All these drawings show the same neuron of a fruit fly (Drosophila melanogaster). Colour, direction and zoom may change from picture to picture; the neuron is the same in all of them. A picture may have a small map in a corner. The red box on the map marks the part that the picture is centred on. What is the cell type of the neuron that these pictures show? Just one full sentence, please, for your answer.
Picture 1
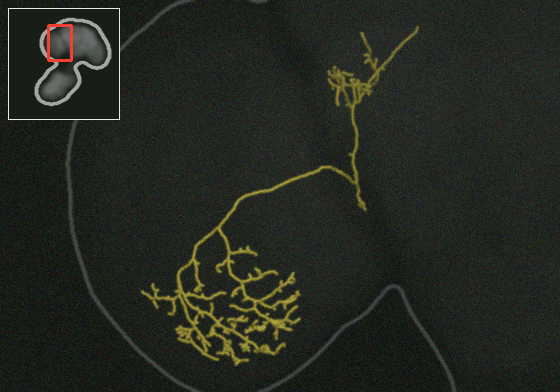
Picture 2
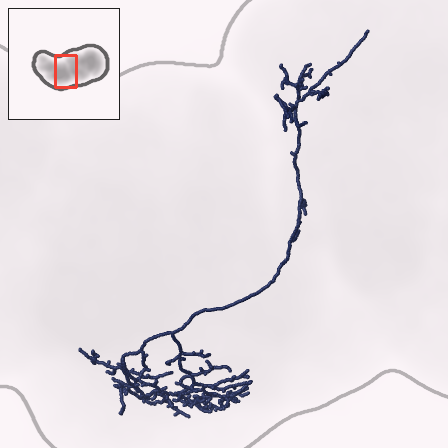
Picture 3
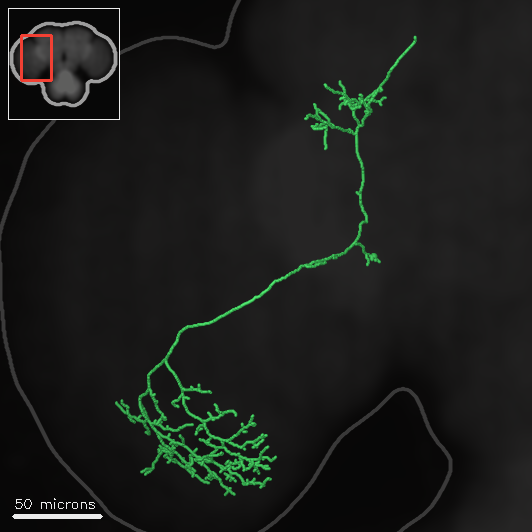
Of the cell type MeVP22 is this neuron.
